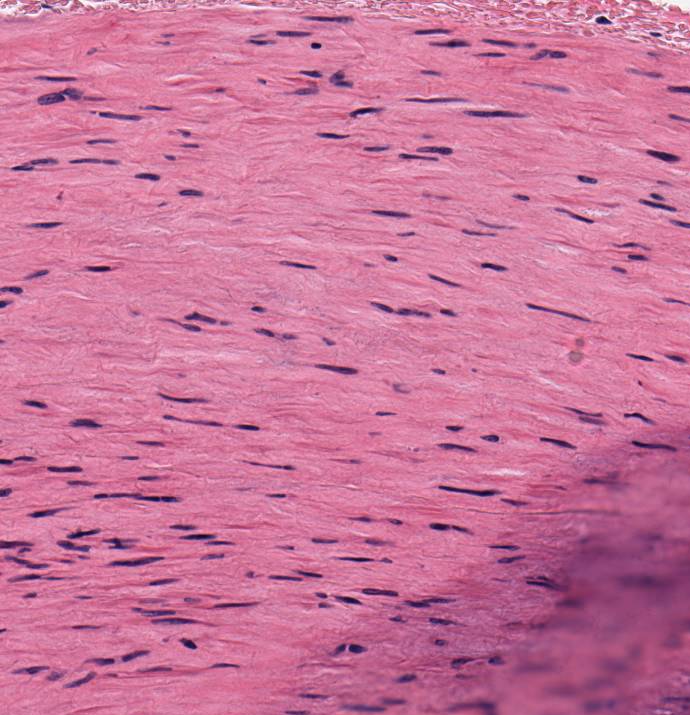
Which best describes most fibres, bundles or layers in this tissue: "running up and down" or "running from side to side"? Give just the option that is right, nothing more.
Running from side to side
